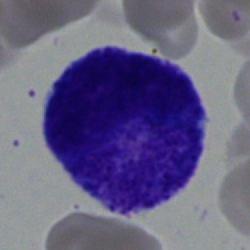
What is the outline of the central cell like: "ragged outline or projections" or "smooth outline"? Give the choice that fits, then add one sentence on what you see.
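Smooth outline. The cell edge shows no distinct projections.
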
